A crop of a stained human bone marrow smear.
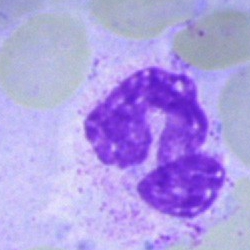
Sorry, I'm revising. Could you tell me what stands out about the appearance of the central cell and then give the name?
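In this cell the nucleus is divided into lobes that join in a curved chain. Its chromatin is dark purple and coarsely clumped, broken by small paler patches. The cytoplasm is plentiful and pale lilac, with fine pink-violet granules scattered through it. The cell is a segmented neutrophil.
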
